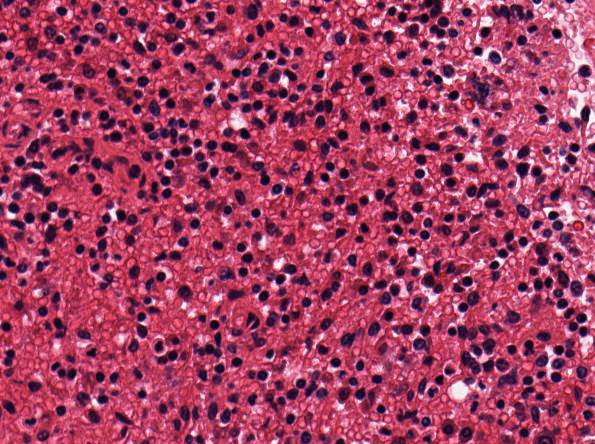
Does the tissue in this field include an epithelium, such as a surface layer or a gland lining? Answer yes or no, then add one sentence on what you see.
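No. No epithelium lines any surface or space anywhere in the field.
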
